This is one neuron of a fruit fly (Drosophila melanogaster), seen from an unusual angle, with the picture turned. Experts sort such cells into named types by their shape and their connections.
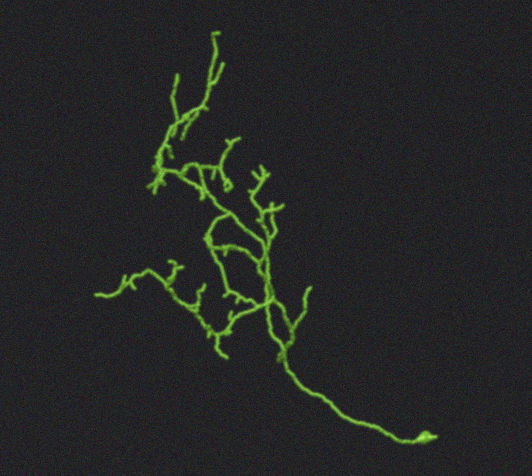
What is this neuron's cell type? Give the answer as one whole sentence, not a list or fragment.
This neuron falls under the cell type SIP033.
